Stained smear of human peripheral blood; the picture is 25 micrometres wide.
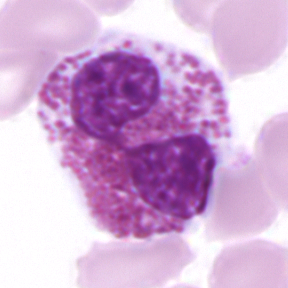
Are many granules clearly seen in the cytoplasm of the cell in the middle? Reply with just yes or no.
Yes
